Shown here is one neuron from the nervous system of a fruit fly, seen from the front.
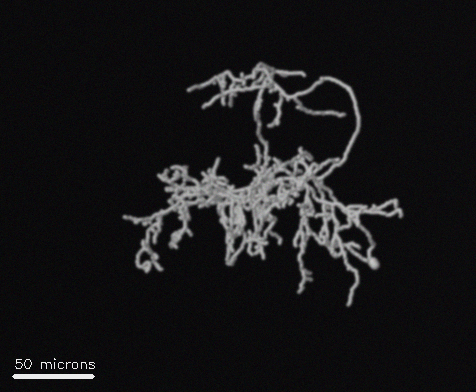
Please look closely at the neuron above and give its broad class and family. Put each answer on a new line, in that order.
nerve-cord intrinsic neuron
hemilineage 12A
